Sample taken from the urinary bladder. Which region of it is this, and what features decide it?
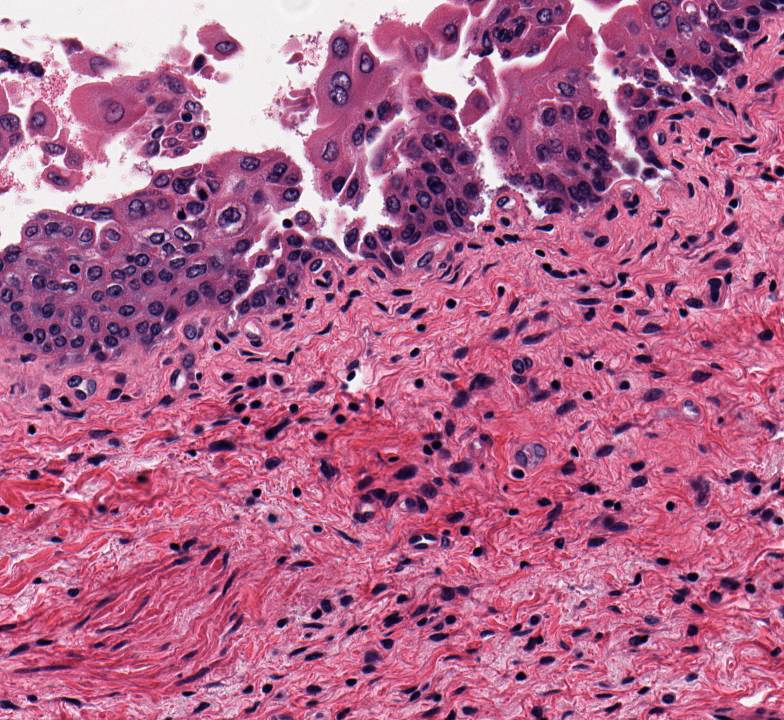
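That's mucosa. A stratified epithelium several cells thick runs along the top, and stroma takes up the lower two-thirds. The epithelial cells are polygonal, with plenty of pink cytoplasm.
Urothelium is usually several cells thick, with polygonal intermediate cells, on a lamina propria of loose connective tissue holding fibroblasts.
Below the epithelium, many spindle-shaped nuclei are scattered among wavy pink collagen fibres. What sets it apart from loose connective tissue is the epithelial layer along the top.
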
